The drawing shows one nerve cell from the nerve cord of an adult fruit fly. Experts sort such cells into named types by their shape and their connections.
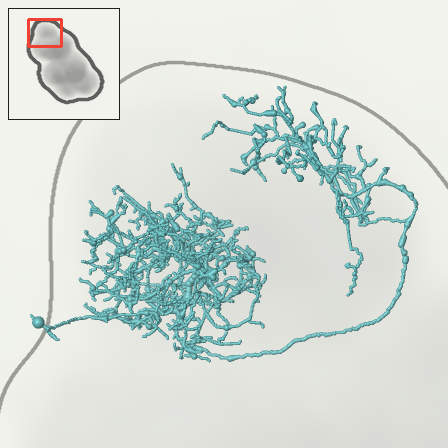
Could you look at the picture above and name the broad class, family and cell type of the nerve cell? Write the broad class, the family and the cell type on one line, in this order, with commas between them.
nerve-cord intrinsic neuron, hemilineage 01A, IN01A043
